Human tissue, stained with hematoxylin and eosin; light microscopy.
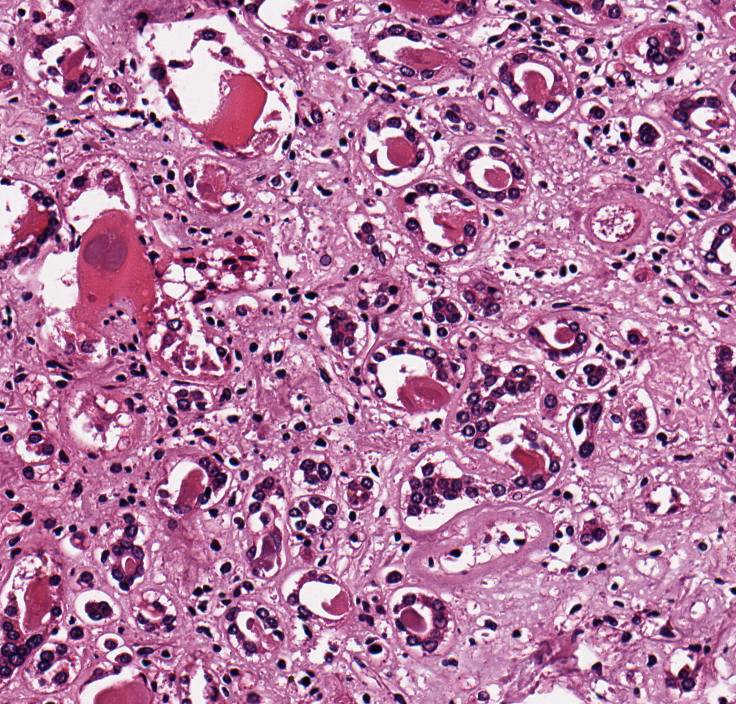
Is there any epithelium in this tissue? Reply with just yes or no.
Yes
